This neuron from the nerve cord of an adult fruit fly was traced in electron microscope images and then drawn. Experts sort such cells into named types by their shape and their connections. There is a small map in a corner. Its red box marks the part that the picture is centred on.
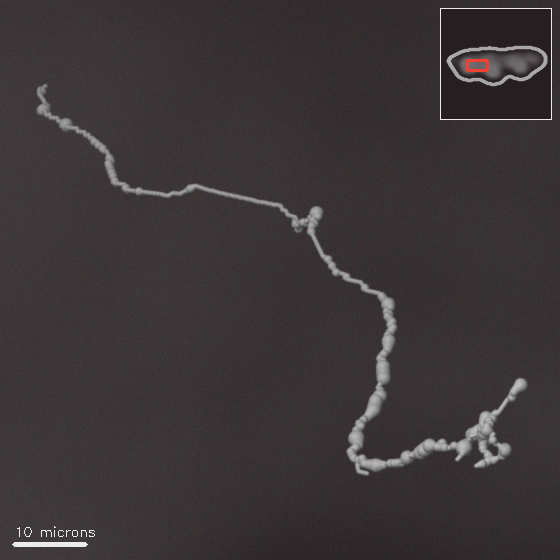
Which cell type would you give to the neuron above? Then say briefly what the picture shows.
The cell type is WG1. Its broad class is sensory neuron entering the nerve cord. No cell body is drawn. From left to right in the picture it spans about 70 microns. There are a dozen or fewer branch ends.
